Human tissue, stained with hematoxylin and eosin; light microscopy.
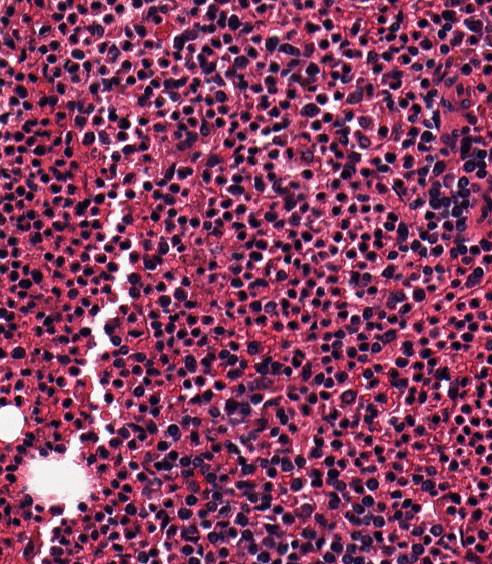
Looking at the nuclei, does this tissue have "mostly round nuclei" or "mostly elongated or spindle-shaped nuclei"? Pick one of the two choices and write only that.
Mostly round nuclei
